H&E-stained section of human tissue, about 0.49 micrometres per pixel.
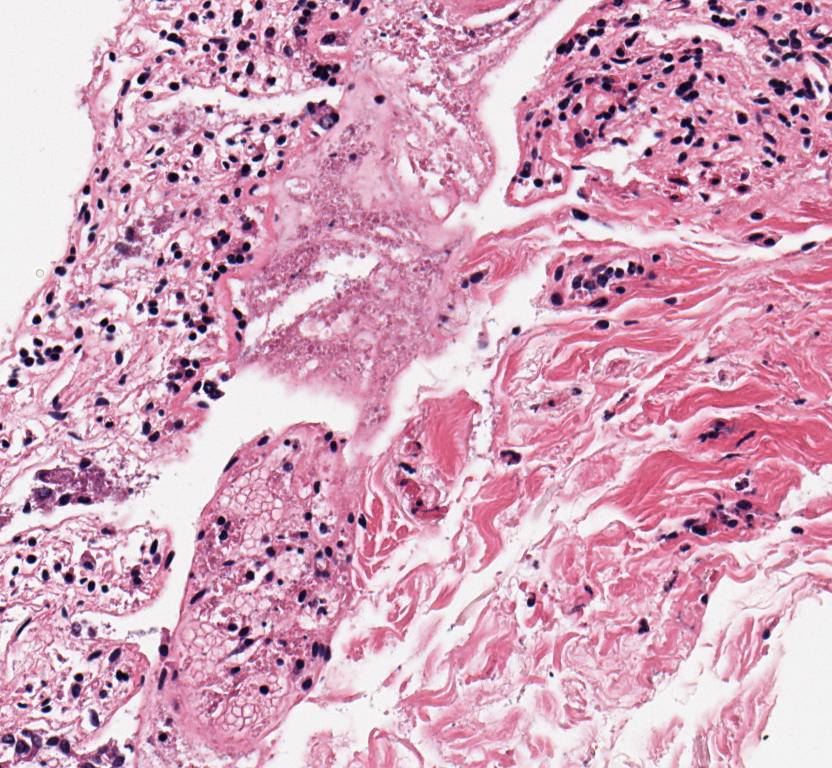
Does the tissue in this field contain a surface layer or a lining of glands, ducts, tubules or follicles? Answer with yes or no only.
No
